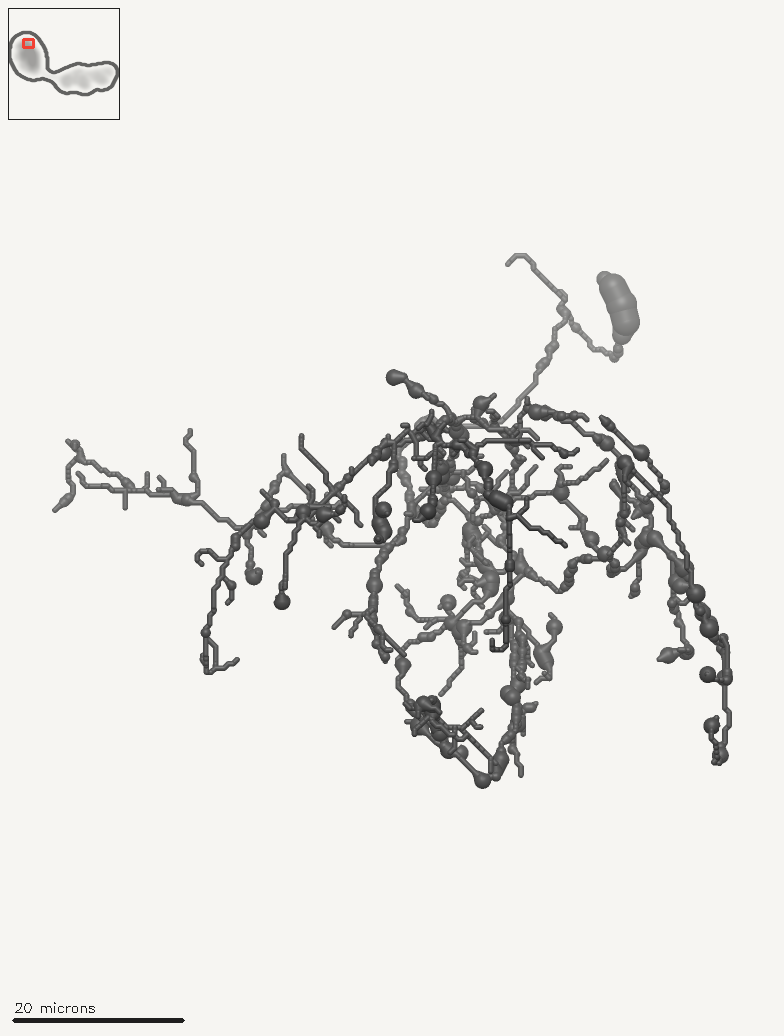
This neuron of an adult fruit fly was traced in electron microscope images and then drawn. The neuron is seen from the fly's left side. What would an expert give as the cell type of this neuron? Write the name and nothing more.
LHPD4d2_b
